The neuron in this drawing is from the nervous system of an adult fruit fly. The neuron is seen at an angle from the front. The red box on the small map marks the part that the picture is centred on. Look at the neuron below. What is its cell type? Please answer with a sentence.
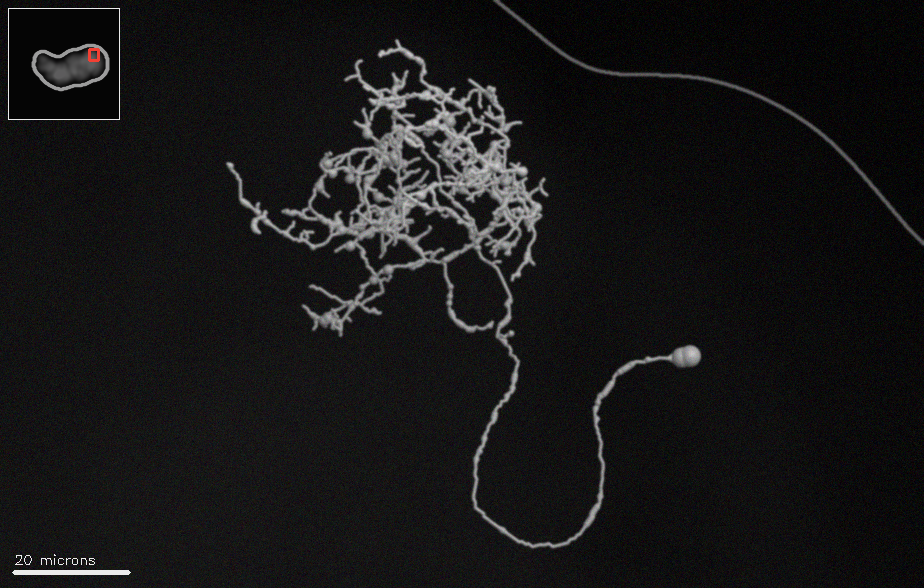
The cell type is CB3051.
